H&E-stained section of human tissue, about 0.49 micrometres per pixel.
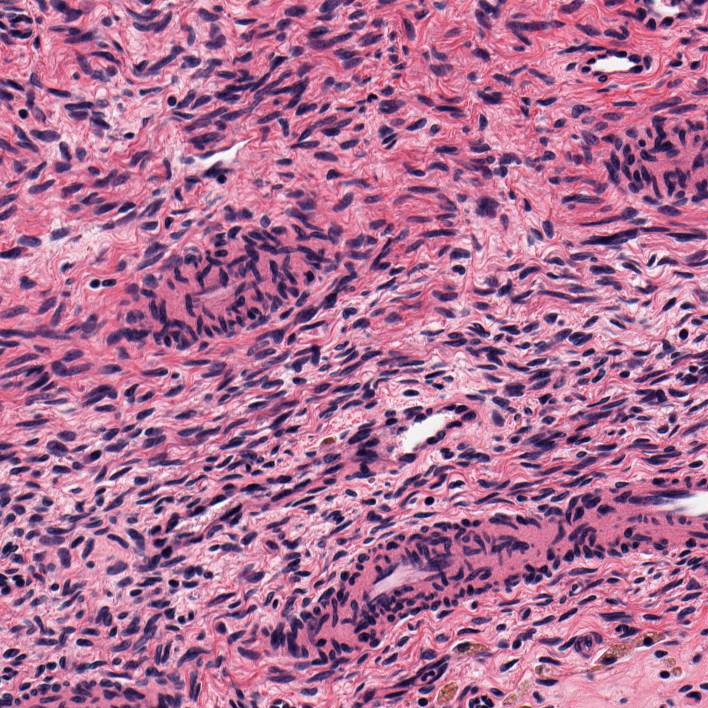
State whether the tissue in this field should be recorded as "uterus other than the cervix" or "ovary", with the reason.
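Ovary. Spindle cells fill the field in short fascicles running in varying, intersecting directions. Cells have scant pink cytoplasm, indistinct borders, and elongated, dark, tapered nuclei, many wavy. Denser, darker clusters of crowded nuclei lie in places, such as left of centre near the top and the lower middle.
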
